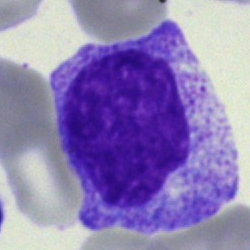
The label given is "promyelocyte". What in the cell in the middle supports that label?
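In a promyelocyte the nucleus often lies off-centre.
Here it sits toward the left, with the pale lilac-blue cytoplasm forming its widest band on the right.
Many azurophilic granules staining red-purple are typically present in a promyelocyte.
This cytoplasm has many fine purple granules scattered throughout. The chromatin is dark purple and mottled, with paler patches among darker clumps.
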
